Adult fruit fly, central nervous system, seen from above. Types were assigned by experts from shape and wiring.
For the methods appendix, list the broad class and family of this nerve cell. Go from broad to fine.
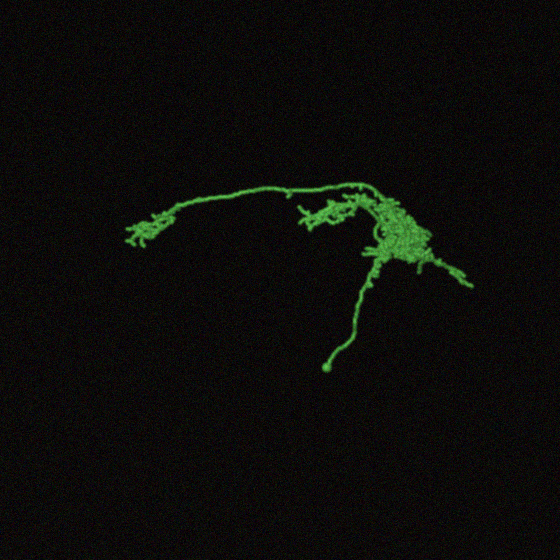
central-brain intrinsic neuron; hemilineage DM4_dorsal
